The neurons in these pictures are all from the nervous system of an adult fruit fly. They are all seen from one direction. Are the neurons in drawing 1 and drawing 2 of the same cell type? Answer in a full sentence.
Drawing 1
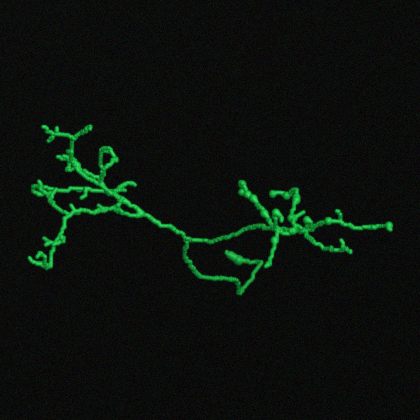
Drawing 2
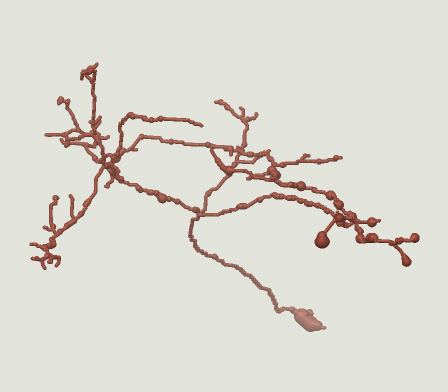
They are of different cell types.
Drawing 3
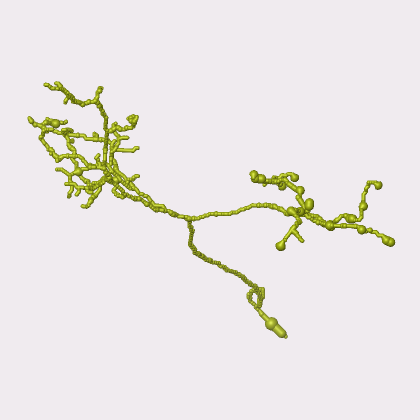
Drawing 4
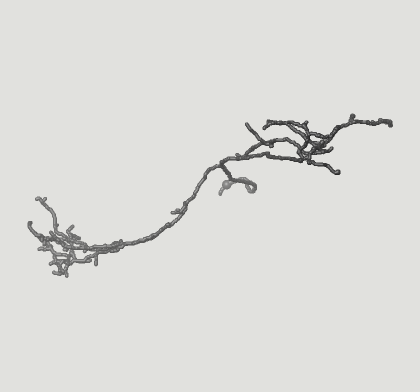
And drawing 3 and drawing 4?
They are of different cell types.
